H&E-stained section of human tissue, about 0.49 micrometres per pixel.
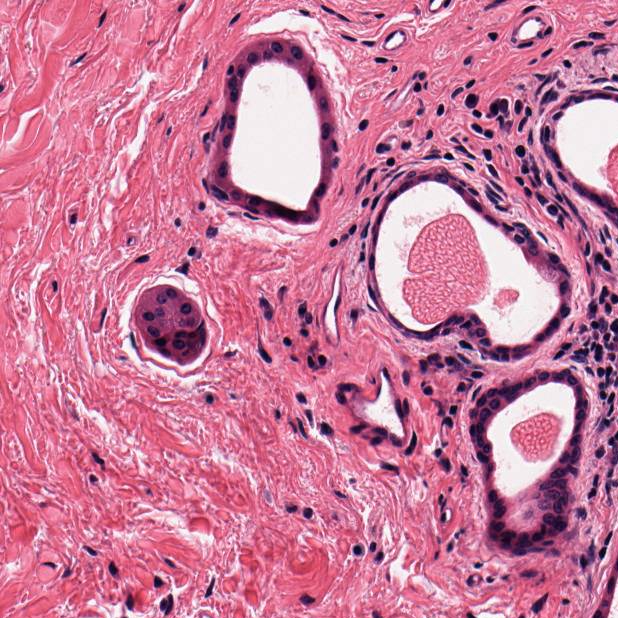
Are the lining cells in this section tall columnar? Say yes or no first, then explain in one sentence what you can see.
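No. The duct-like structures are lined by a thin layer of cuboidal cells with dark oval nuclei.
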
